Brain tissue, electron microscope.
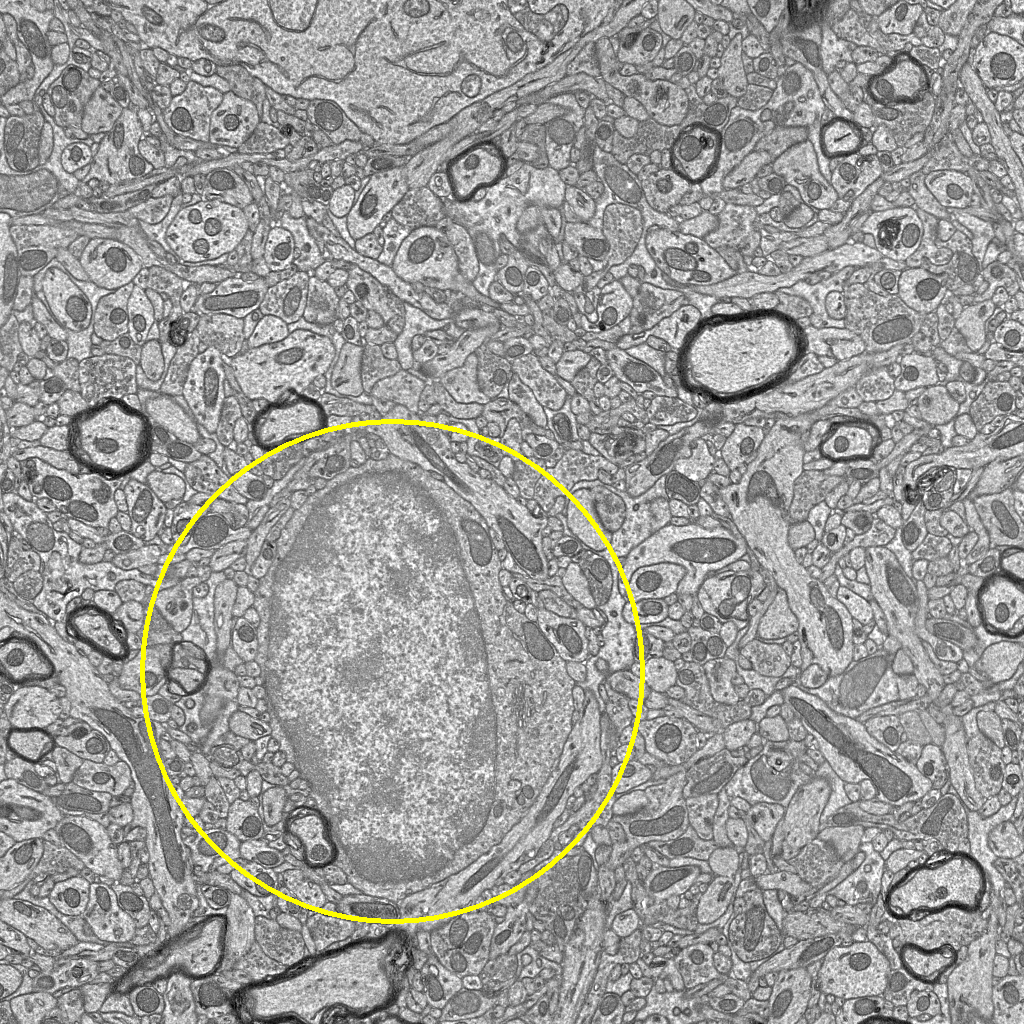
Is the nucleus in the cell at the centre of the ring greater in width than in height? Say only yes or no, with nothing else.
No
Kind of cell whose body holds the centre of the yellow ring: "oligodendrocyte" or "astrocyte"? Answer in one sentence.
The ring's centre falls on an oligodendrocyte.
